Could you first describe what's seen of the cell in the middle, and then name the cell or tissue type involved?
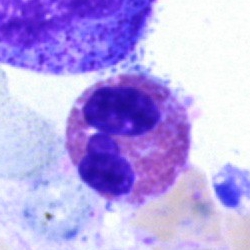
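See how the nucleus is split into separate lobes instead of one mass, its dense chromatin staining dark purple. It lies toward the left, so a wider band of cytoplasm remains on the right. That cytoplasm is packed with pink-orange granules. The cell is an eosinophil.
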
